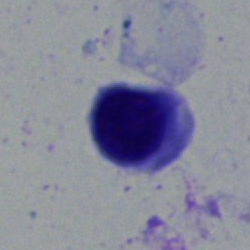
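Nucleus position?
Off-centre, toward the left side.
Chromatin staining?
Dark, dense purple.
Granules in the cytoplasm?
None distinct; outline round and smooth.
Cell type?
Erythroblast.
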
